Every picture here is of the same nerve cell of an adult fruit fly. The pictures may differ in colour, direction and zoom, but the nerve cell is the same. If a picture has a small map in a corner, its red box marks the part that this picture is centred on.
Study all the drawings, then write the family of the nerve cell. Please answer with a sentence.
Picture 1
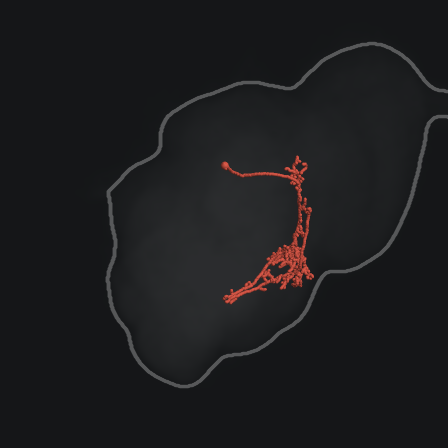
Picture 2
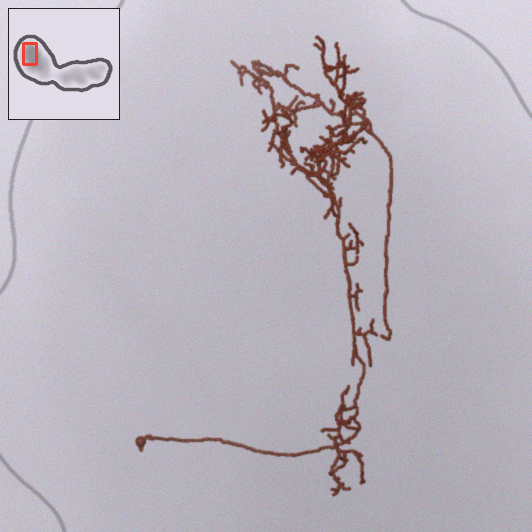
The family is hemilineage WEDa2.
